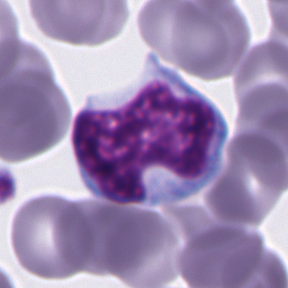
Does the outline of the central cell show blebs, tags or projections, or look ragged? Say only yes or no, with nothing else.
Yes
